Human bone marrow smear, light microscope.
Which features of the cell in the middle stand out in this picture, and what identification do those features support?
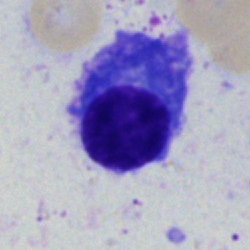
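Chromatin dense, staining dark purple. No nucleolus clearly visible. Cytoplasm deep blue, without distinct granules. Plasma cell.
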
